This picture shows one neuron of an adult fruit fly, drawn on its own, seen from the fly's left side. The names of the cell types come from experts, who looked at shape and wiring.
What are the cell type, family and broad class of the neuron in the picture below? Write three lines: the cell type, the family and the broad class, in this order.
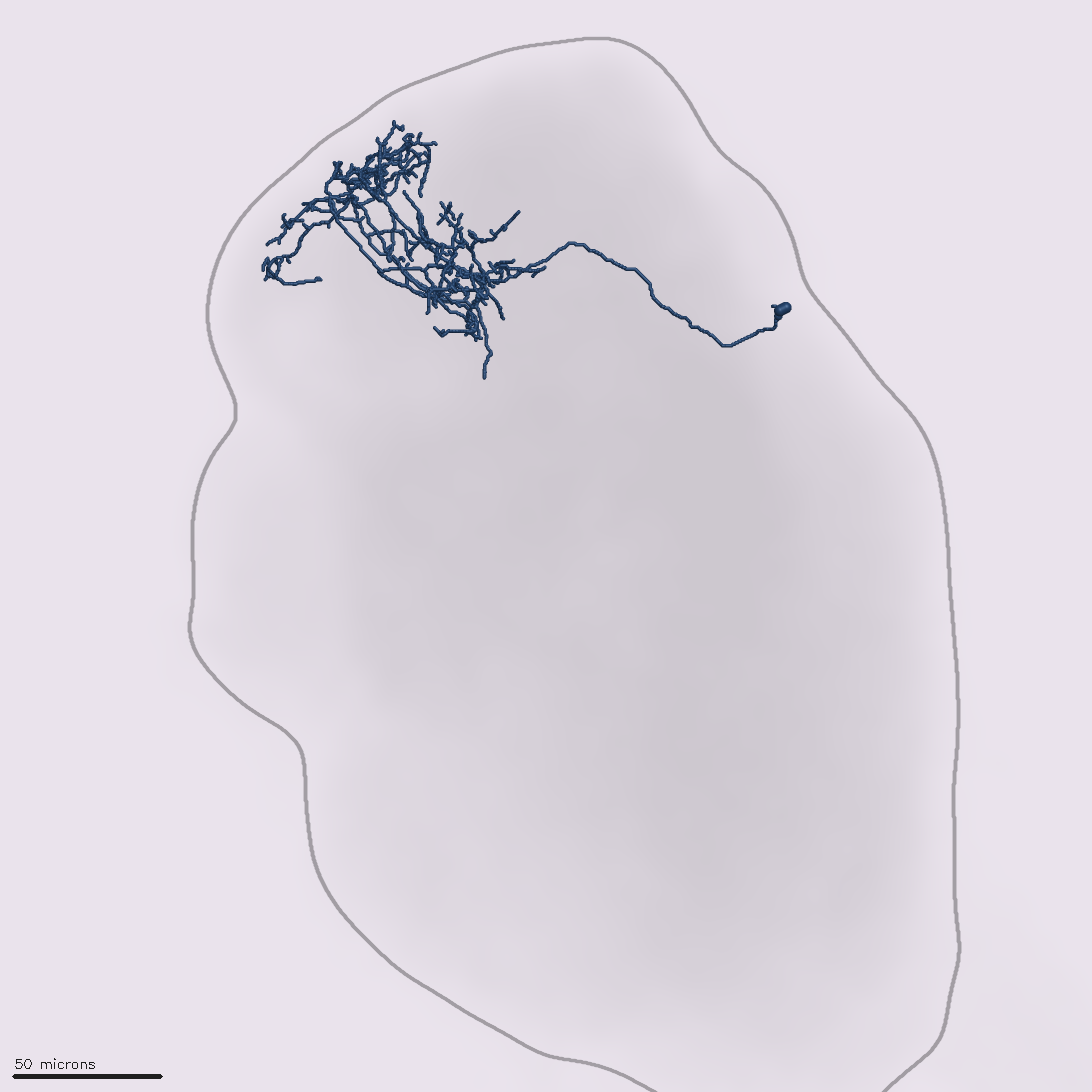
pC1_16b
hemilineage DM4_dorsal
central-brain intrinsic neuron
